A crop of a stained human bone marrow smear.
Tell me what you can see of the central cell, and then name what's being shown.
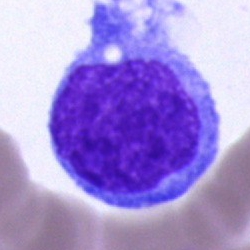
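Look at the chromatin: finely stippled, with small darker patches scattered through it. The cytoplasm forms a rim that's wider on the right of the nucleus than on the left. Just above the nucleus there's one small clear round vacuole, and ragged blue cytoplasmic material trails upward from the top of the cell. This one's a blast.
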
